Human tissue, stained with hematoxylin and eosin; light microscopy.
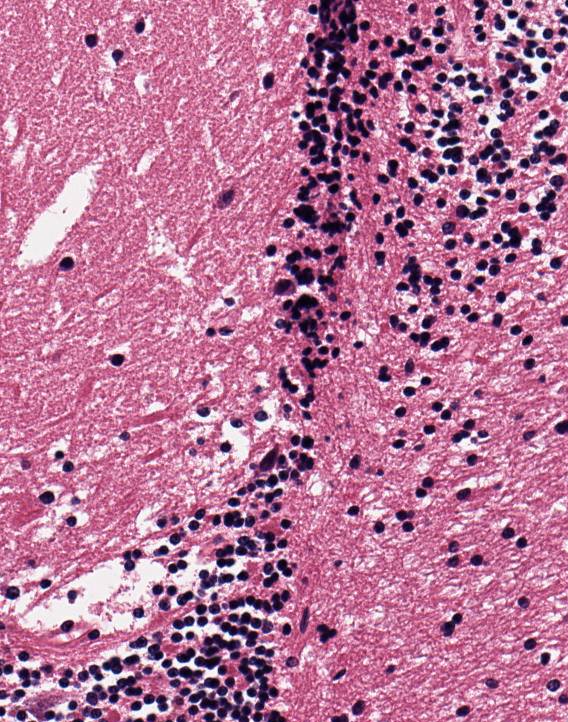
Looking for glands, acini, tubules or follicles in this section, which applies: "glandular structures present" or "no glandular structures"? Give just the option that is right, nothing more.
No glandular structures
